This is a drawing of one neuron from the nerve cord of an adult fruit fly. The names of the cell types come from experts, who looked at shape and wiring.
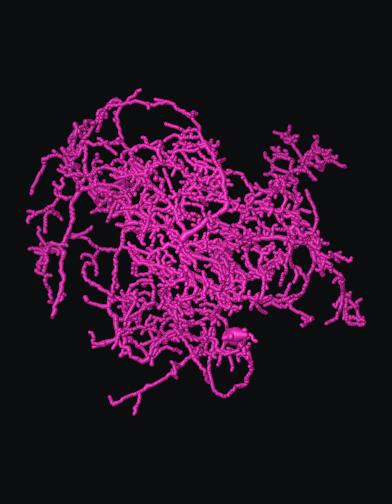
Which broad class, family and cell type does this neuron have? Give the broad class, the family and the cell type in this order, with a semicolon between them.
nerve-cord intrinsic neuron; hemilineage 13A; IN13A006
